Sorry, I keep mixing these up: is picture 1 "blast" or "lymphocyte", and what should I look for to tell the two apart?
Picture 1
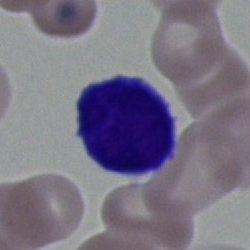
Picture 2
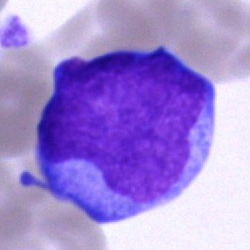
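Picture 1 shows a lymphocyte, and picture 2 shows a blast. The cell in picture 1 has a roughly round outline with a slightly ragged edge, whereas in picture 2 a small round knob on a thin stalk sticks out from the lower left edge. In picture 1 the chromatin stains dense deep blue-purple across the whole cell, with no nucleoli or vacuoles visible. In picture 2 the nucleus fills most of the cell and sits toward its upper part. Below it, the cytoplasm of picture 2 forms a crescent along the lower edge, pale blue and becoming a deeper blue at the outer rim.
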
